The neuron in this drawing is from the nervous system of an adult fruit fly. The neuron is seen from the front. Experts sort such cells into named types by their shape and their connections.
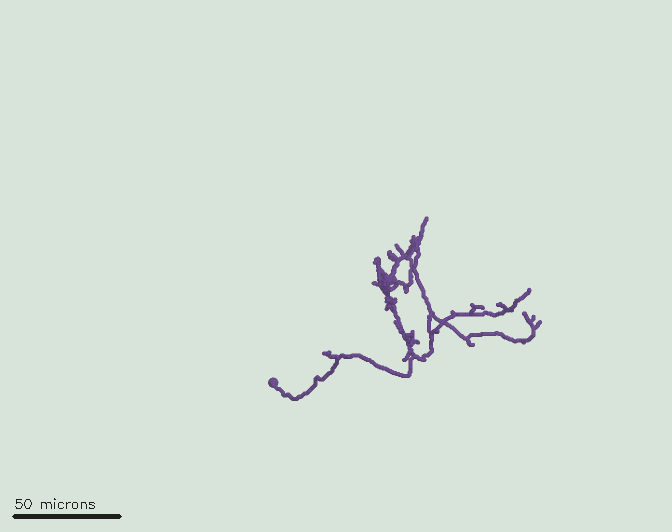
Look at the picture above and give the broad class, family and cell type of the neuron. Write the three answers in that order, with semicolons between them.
nerve-cord intrinsic neuron; hemilineage 14A; IN14A065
